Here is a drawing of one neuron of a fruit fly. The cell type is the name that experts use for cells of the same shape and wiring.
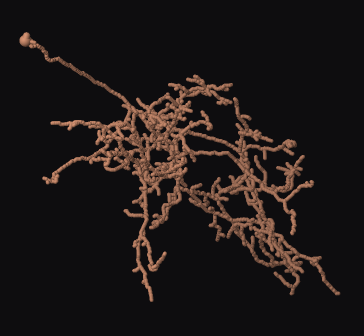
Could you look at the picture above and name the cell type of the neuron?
CB3598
